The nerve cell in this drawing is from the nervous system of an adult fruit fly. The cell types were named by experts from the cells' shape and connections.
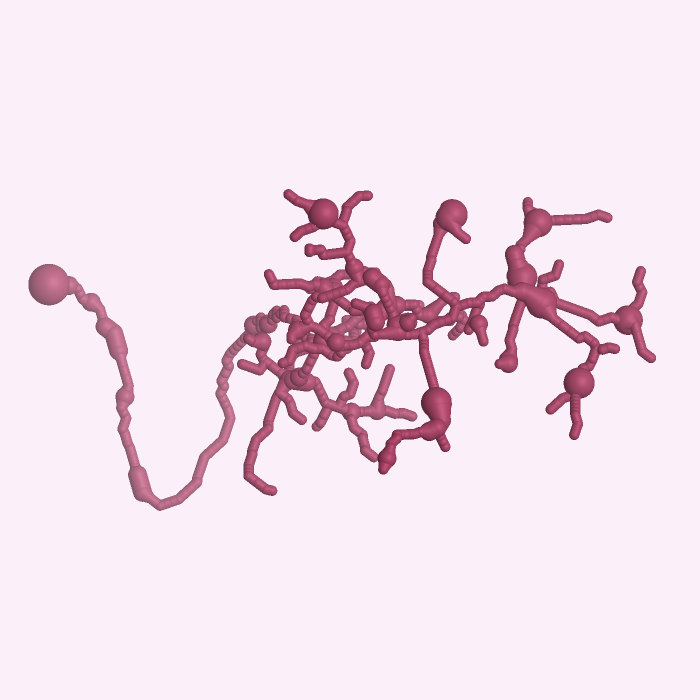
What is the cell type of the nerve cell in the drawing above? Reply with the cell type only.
Mi17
